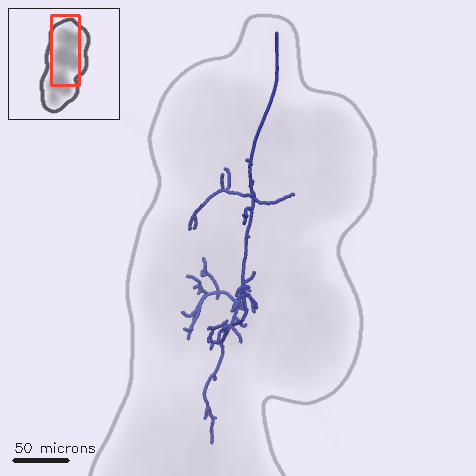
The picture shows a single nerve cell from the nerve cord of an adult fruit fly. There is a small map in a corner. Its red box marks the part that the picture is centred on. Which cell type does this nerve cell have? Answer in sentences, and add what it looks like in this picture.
The cell type is DNp19. Its broad class is descending neuron. The drawing shows no cell body. By the scale bar it is about 400 microns tall in this view.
